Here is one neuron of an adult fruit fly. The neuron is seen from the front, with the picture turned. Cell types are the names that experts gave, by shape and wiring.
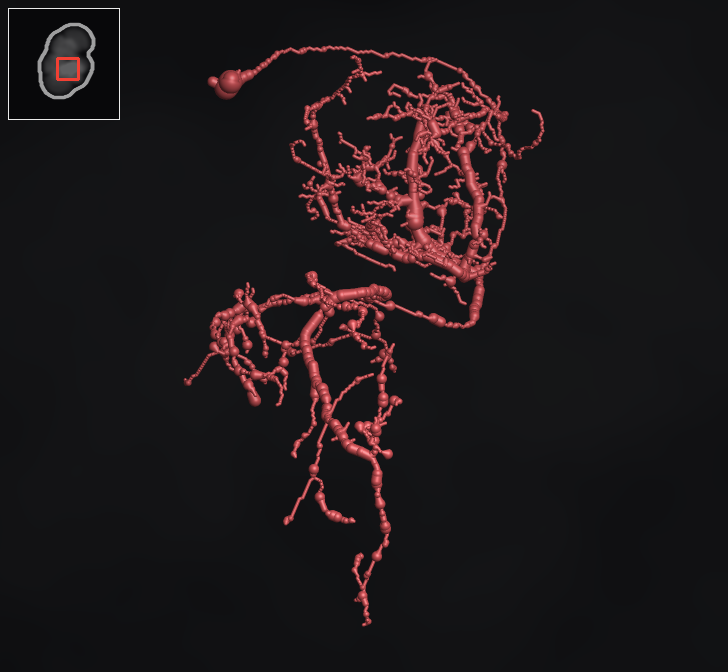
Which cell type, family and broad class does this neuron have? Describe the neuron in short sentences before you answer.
The picture shows more than a hundred branch ends. In this view it is taller than it is wide. The cell type is IN18B020. Its family is hemilineage 18B. It is a nerve-cord intrinsic neuron.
